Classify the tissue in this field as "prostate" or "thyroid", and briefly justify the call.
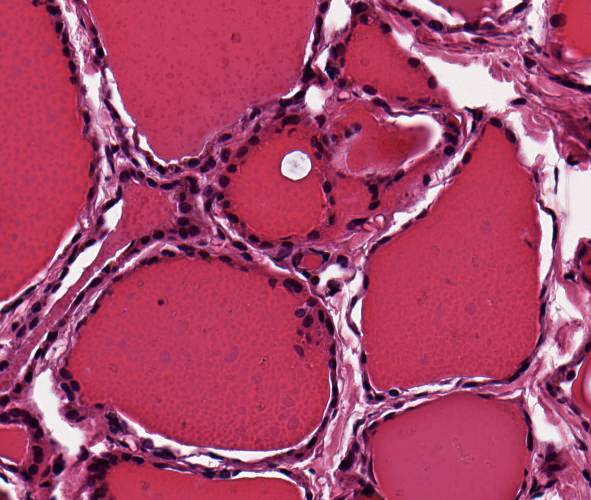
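This is thyroid. Look at the stroma: thin septa of delicate pink fibrous tissue, with scattered elongated nuclei, separate the follicles.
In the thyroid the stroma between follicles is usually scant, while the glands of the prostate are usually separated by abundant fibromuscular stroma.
Each follicle has a single layer of flattened to low cuboidal lining cells, with small, dark, oval nuclei evenly spaced around it. Near the top centre, a small follicle holds one small round clear vacuole in its colloid.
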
